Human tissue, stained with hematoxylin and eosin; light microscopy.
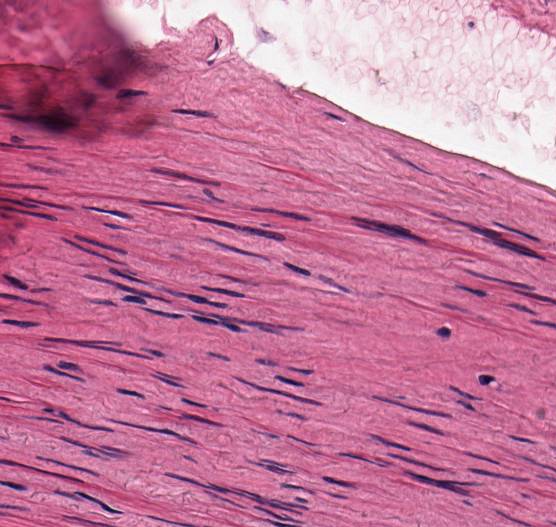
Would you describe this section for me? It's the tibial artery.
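Item one, arrangement: densely packed fibres lie parallel to one another across the tissue. Item two, staining: the fibres are pink with eosin. Item three, nuclei: thin, elongated and darkly stained, set in lines between the fibres. Item four, upper right corner: a pale, largely empty space holding faint lacy pink material.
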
